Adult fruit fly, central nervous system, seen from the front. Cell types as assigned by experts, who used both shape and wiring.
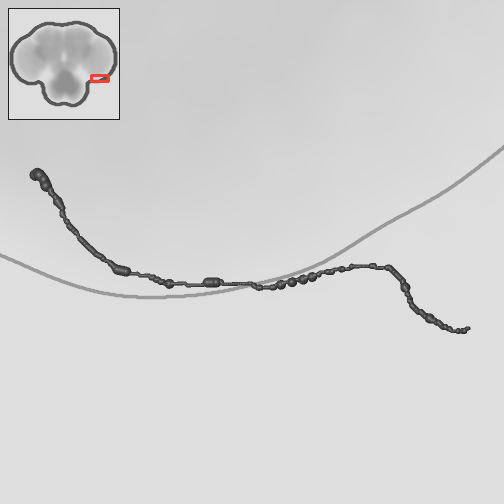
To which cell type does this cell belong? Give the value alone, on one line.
R7p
